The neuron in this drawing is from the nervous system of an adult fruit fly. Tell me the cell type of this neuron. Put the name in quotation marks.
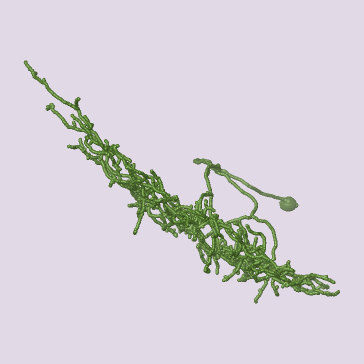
"Li19"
